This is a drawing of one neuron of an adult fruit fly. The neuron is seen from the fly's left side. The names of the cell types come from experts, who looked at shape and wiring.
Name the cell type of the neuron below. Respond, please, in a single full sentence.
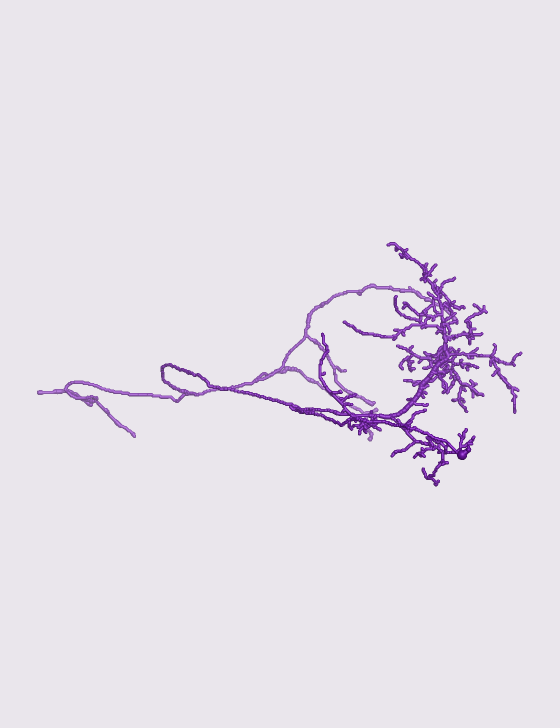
The cell type to which this neuron belongs is IN08B065.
